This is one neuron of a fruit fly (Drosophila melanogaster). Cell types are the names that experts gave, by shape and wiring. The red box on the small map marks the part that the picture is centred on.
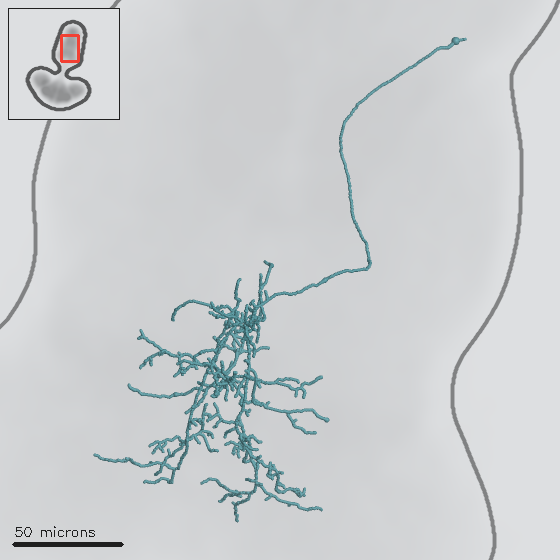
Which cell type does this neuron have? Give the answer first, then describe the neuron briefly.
It is of cell type IN06A023. It is a nerve-cord intrinsic neuron. The cell body can be seen at the upper right of the picture. By the scale bar it is about 250 microns tall in this view. Dozens of branch ends can be seen.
